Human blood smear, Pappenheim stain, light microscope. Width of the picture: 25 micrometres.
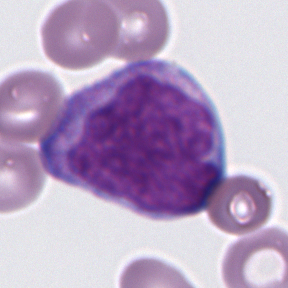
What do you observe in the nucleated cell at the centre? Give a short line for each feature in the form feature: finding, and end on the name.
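Chromatin: finely textured, not coarsely clumped
Nucleus: fills most of the cell
Cytoplasmic rim: widest on the left side
Cytoplasm colour: deeper blue at the cell edge than next to the nucleus
Name: atypical promyelocyte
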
